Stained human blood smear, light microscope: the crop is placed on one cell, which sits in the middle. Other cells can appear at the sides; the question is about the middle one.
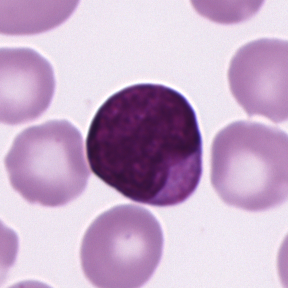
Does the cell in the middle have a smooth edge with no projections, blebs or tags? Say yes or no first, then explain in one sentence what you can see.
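Yes. The cell outline is smooth and nearly round.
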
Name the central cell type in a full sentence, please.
In the center of this field lies a myeloblast.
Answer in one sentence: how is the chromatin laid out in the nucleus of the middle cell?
Answer: the chromatin in this nucleus is coarsely clumped.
